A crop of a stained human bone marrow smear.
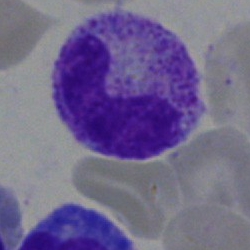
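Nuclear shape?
Curved into a C, indentation facing upper right; no nucleoli visible.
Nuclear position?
Along the left side and bottom of the cell.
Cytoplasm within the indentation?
Pale lilac.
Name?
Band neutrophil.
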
